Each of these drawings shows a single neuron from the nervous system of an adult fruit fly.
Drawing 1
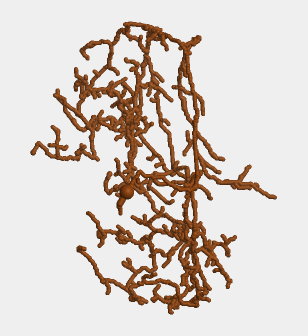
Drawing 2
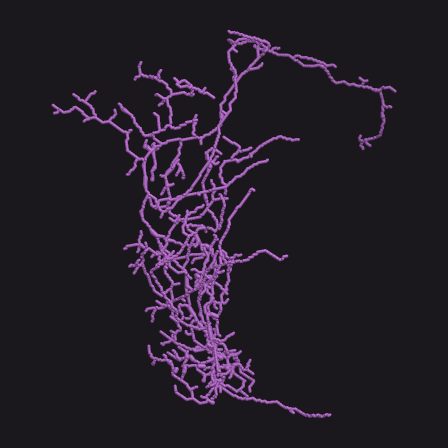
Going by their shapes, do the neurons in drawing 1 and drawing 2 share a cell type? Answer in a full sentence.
They are of different cell types.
